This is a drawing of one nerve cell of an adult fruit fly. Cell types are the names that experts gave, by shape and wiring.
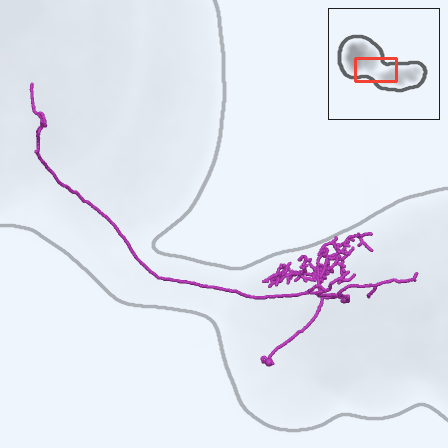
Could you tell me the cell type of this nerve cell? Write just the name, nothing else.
AN07B071_d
